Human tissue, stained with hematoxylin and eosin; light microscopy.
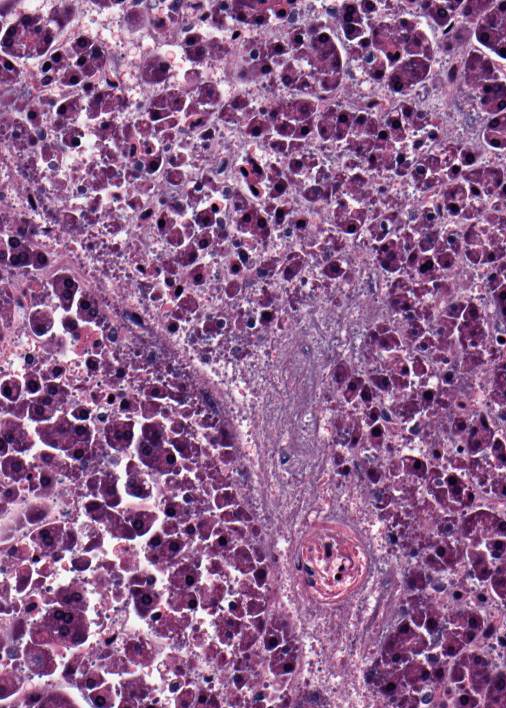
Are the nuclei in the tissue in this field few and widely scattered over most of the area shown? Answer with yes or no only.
No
